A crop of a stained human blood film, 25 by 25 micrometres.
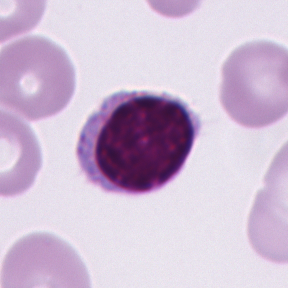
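Typical lymphocyte, stained human peripheral blood smear, central cell. Cell about 11 by 9 micrometres; nucleus about 9 by 8 micrometres, round to oval, smooth outline, no indentation or lobes, set off-centre toward the right. Pale blue cytoplasm forms a crescent mainly on the left of the nucleus; cell outline slightly ragged along the left edge of the cytoplasm.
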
